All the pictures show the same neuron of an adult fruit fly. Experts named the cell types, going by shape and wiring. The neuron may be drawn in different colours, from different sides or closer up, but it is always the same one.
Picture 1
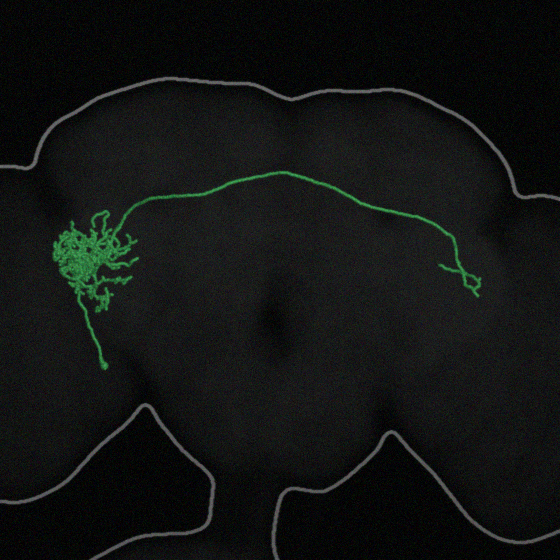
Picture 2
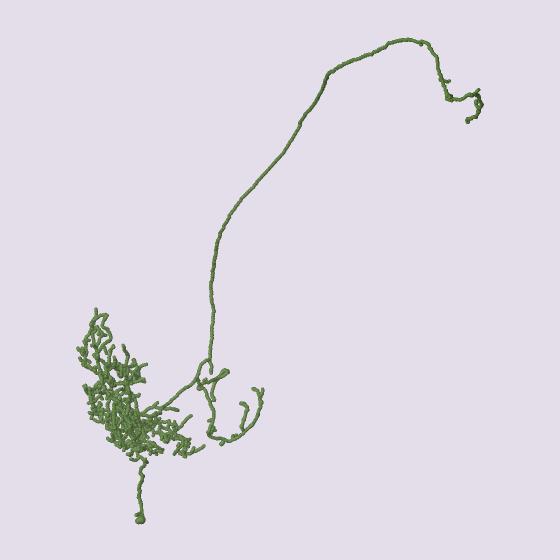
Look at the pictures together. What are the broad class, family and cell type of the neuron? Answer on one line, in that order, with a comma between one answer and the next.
central-brain intrinsic neuron, hemilineage VLPl&p1_lateral, CB2090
